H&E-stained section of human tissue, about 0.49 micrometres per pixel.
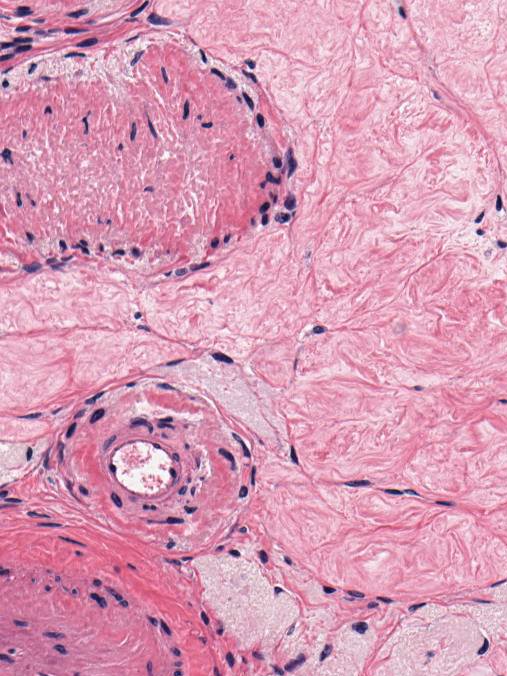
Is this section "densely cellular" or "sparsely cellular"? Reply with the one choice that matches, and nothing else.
Sparsely cellular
